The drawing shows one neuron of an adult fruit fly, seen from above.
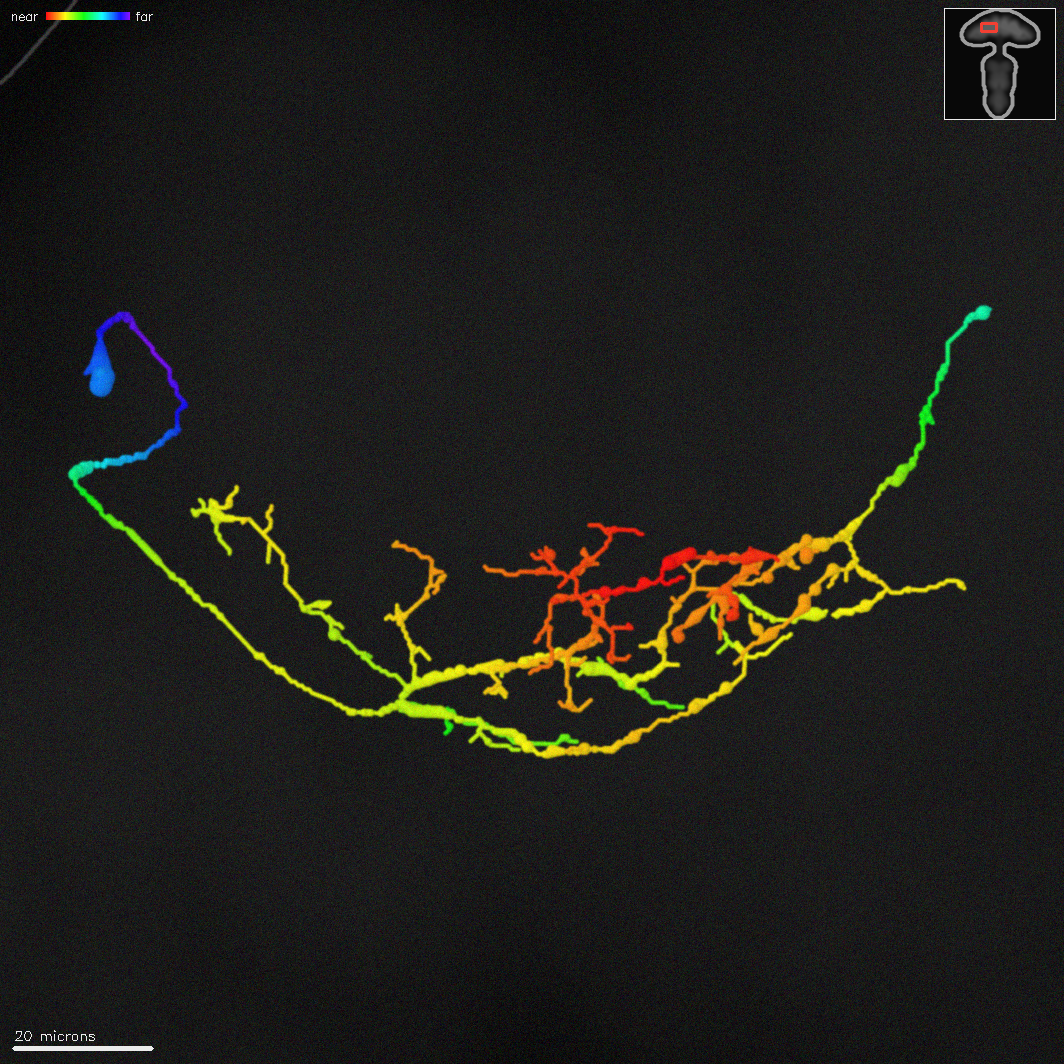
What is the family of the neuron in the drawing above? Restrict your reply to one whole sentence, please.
For family, the neuron is given as hemilineage SLPav2.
